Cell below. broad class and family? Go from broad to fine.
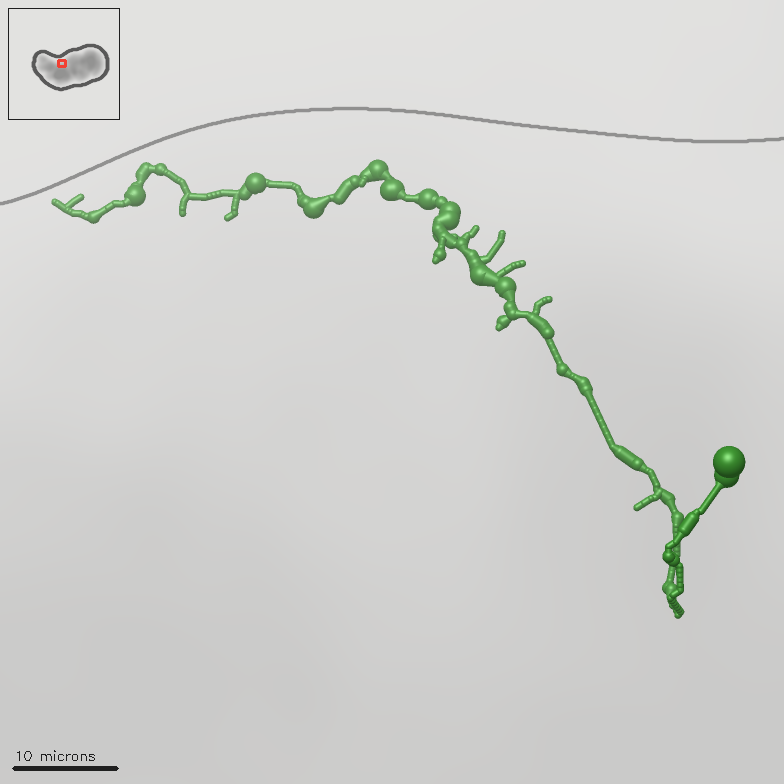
optic-lobe intrinsic neuron; Dm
